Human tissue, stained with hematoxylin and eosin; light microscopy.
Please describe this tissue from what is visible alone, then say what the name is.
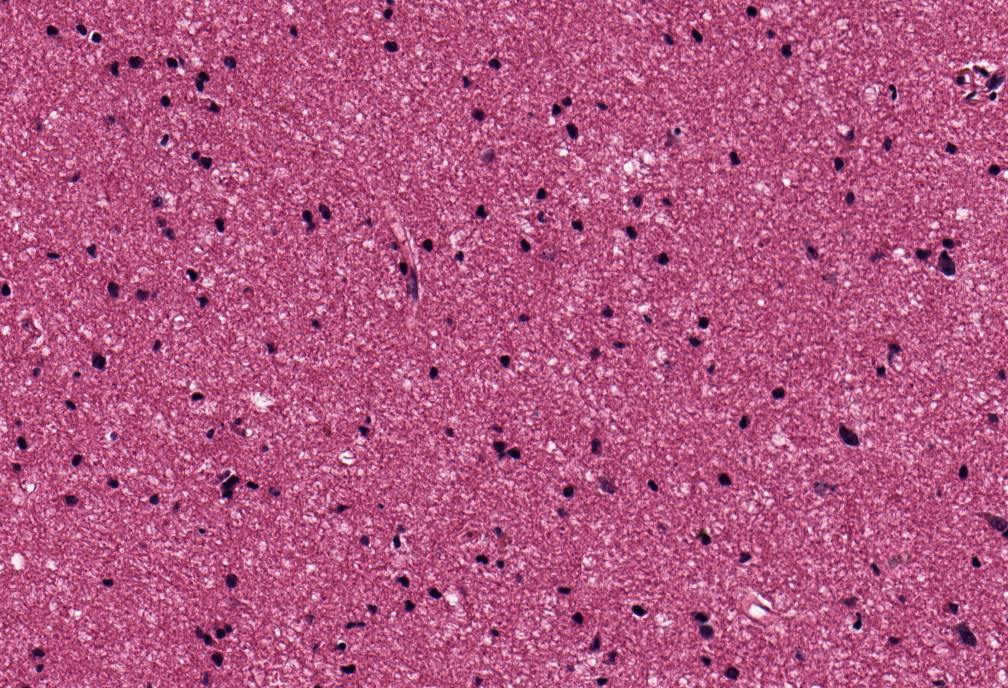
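I see an even pink meshwork, finely fibrillary and granular, dotted with many tiny clear spaces, without layering or grouping. Nuclei are scattered evenly, mostly small, dark, round to oval, with little or no cytoplasm. One thin capillary slants downward, upper left-centre. This is cerebral cortex.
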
